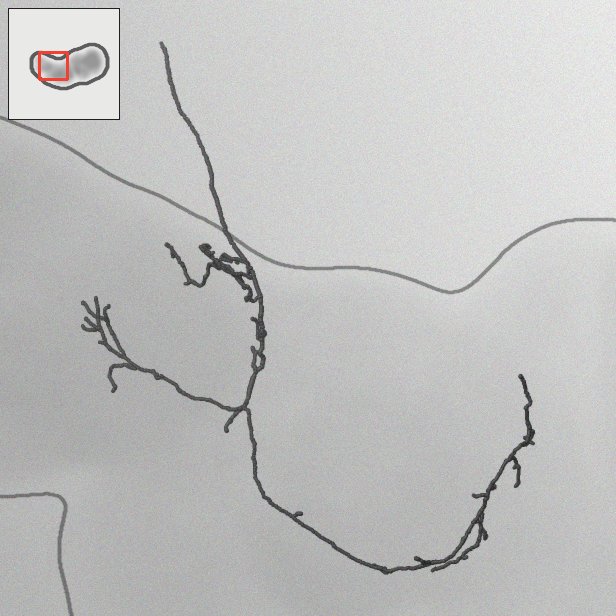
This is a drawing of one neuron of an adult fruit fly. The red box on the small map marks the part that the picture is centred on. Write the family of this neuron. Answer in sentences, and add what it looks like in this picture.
The name of its family is class mechanosensory proprioceptive. It is a sensory neuron entering the nerve cord. As drawn here it is about as wide as it is tall.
